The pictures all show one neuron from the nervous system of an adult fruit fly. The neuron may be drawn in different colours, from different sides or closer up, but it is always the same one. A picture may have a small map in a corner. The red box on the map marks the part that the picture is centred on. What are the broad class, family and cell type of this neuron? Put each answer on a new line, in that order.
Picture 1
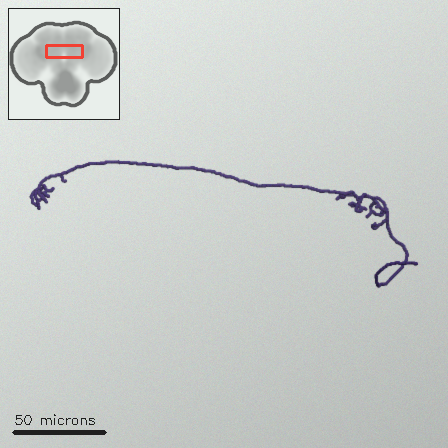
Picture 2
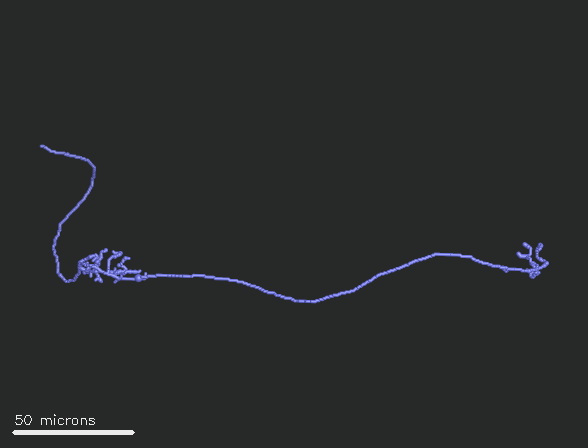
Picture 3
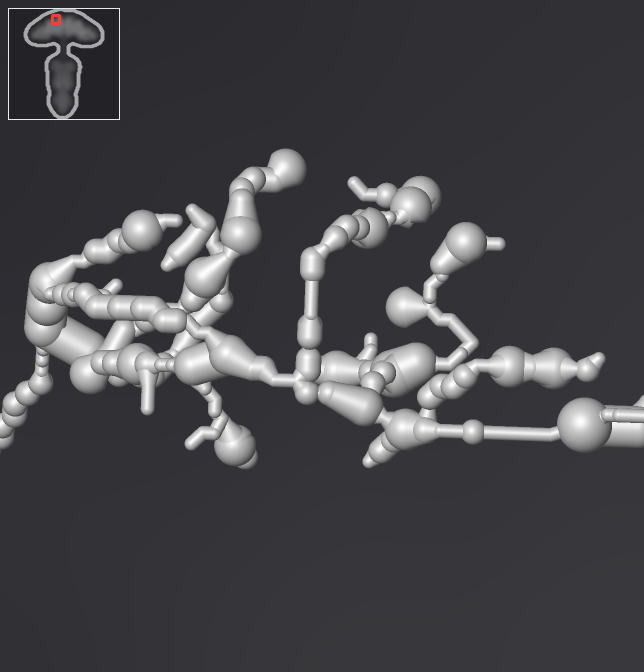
sensory neuron entering the brain
class olfactory
ORN_DL2d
